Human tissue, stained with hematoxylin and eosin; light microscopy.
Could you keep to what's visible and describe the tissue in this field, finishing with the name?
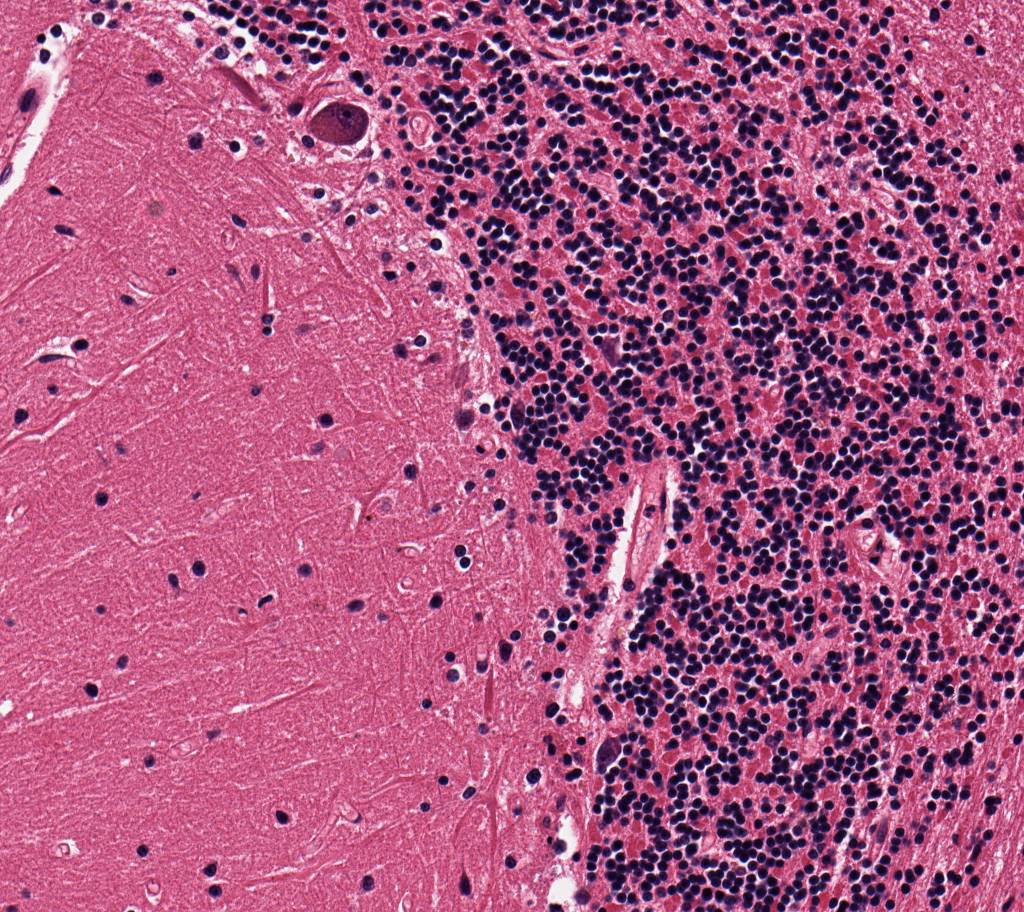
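The field divides into a pale pink, sparsely nucleated zone on the left and a densely nucleated dark zone on the right. The right-hand zone is packed with small, round, darkly stained nuclei with very little visible cytoplasm, among which small pink cell-free patches are scattered. Large neurons along the border between the zones are sparse; only one is clearly seen. This tissue is cerebellum.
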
